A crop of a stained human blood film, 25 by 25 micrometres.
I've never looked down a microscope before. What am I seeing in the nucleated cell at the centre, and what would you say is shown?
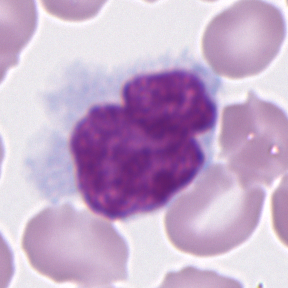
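You can see the nucleus is irregularly folded into lobes, with a deep notch at the top. The chromatin's dark purple, mottled with small paler patches. Most of the cytoplasm sits to the left of the nucleus, a pale, washed-out blue. So that's a hairy cell.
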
